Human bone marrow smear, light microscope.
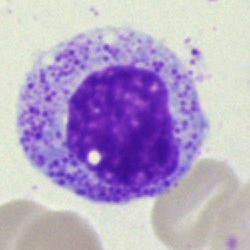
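Myelocyte, in the middle of this stained bone marrow smear. I see cytoplasm crowded with dark purple granules, yet against the left side of the nucleus there's a pale area where granules are few. The chromatin is deep purple, mottled with lighter patches, and in the lower left part of the nucleus I notice a small, round, clear white spot.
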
